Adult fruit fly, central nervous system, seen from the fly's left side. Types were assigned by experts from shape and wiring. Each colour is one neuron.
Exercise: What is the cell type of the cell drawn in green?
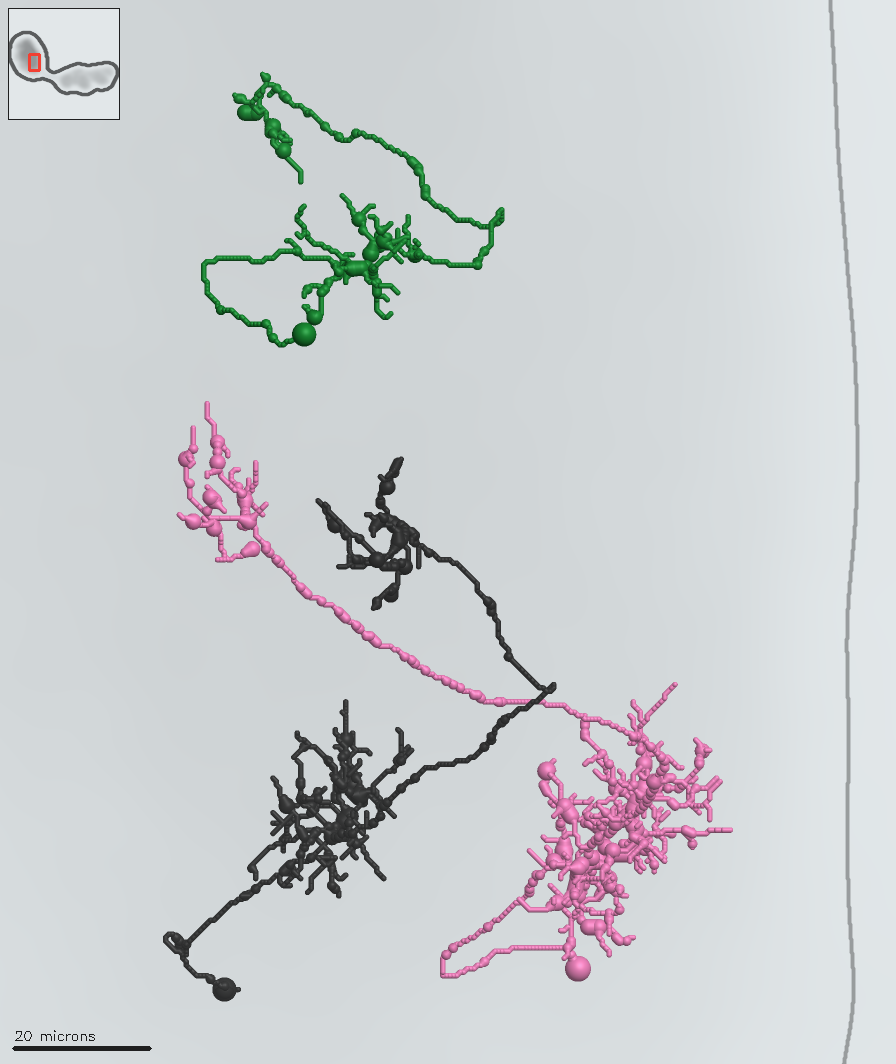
Tm5b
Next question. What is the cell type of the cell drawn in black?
Tm40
